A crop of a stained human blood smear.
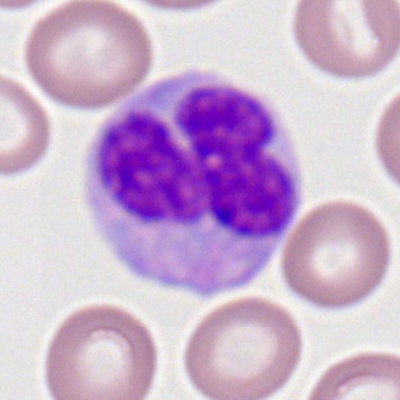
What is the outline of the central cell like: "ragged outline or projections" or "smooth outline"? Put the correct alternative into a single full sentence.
A smooth edge runs around this cell.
